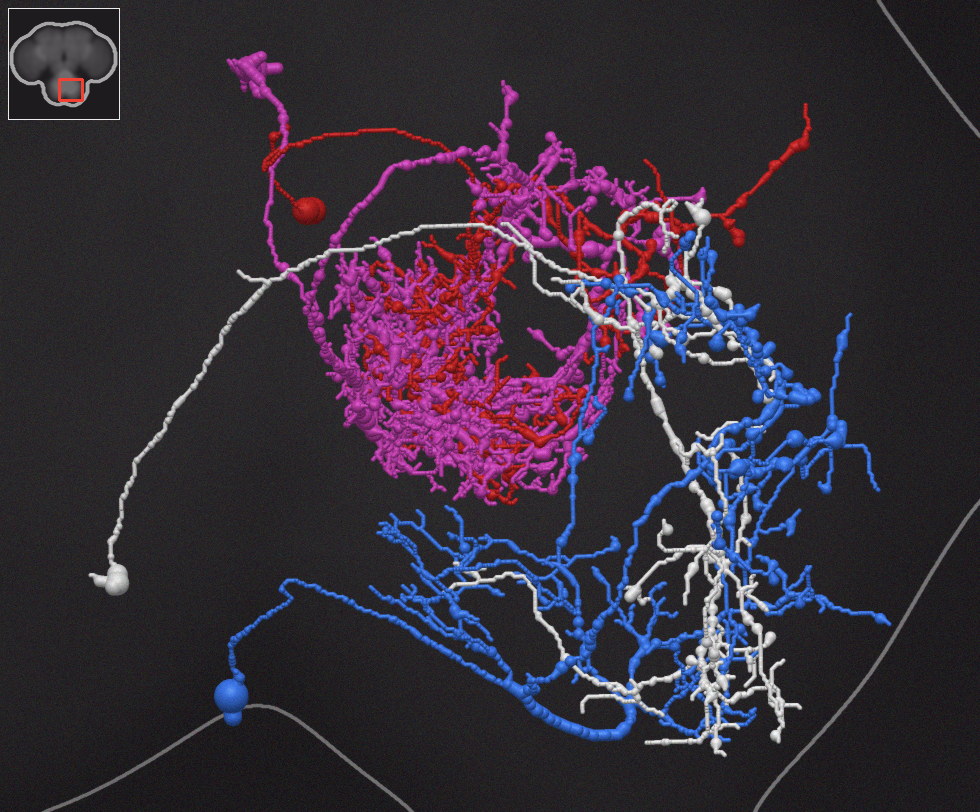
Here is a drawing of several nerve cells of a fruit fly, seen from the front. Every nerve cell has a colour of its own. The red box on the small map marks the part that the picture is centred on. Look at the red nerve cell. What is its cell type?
IN12B036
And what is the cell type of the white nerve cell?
IN12B059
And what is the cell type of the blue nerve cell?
IN13B017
